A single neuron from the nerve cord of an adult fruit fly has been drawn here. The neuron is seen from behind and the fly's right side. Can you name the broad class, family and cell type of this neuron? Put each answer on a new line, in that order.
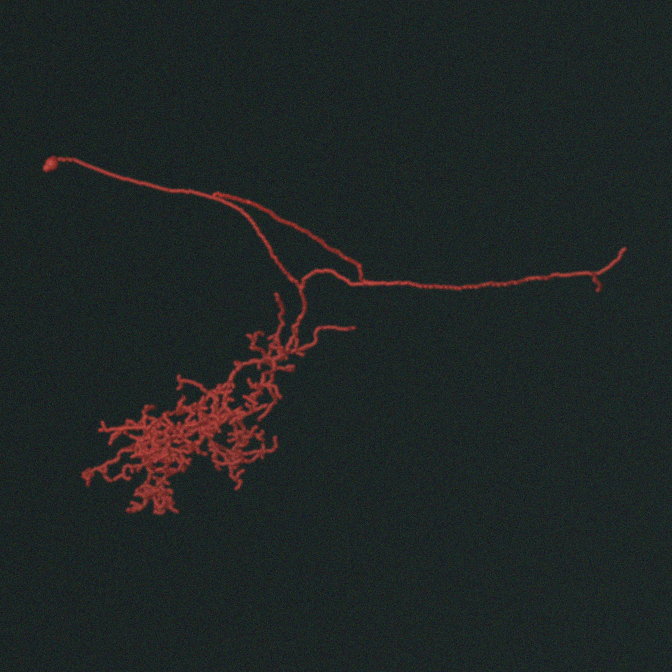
nerve-cord intrinsic neuron
hemilineage 23B
IN23B047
